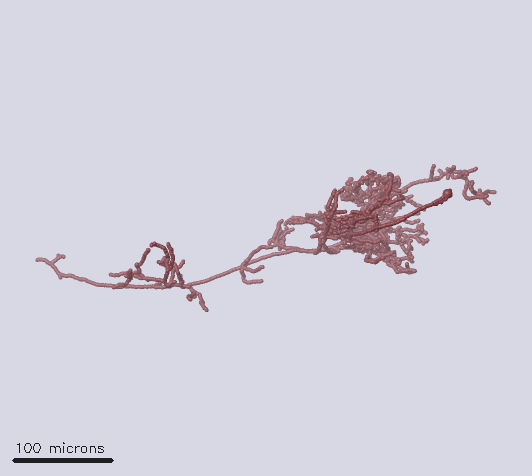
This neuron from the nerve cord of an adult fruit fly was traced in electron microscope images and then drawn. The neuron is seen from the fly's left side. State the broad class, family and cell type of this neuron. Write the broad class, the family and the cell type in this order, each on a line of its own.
nerve-cord intrinsic neuron
hemilineage 09A
IN09A007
